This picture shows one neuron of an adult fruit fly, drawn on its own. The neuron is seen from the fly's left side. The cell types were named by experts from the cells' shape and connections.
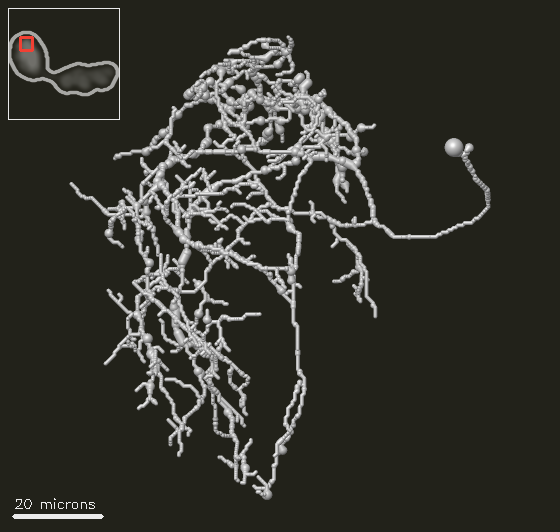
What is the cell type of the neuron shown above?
SLP259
